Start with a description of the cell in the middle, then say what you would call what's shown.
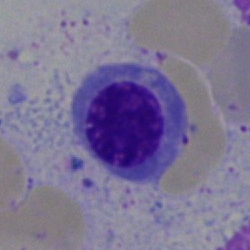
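Take your time with the chromatin here: it is dark purple and coarsely clumped, with paler patches between the clumps. Even when you look carefully, no distinct nucleolus stands out. A moderate rim of blue cytoplasm surrounds the whole nucleus, and you won't find any vacuoles in it. The cell in the middle is an erythroblast.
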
